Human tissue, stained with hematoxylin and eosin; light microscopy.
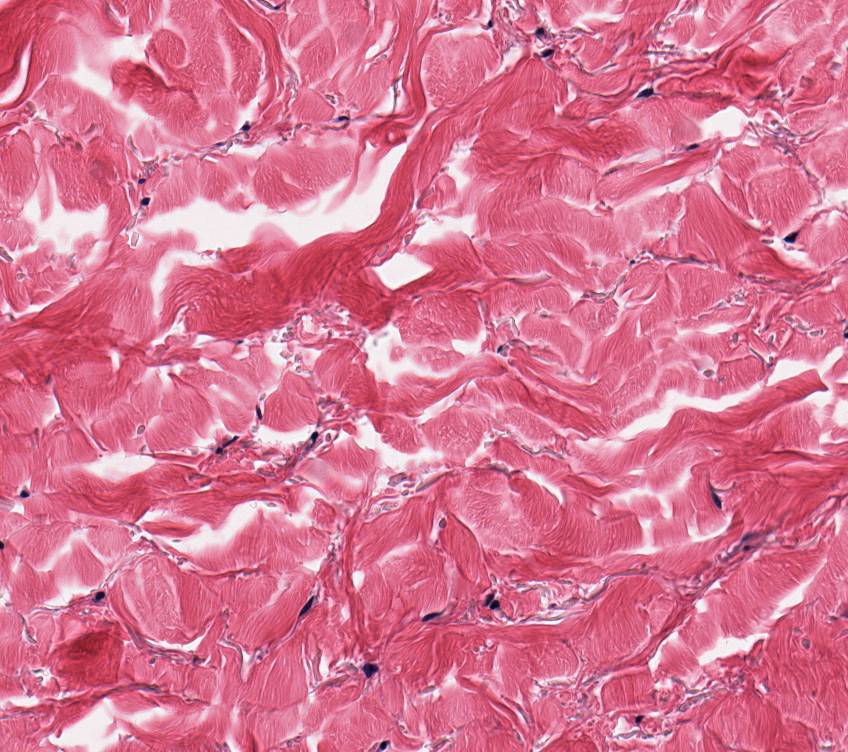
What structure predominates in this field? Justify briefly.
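Dermis: closely packed, deeply eosinophilic fibre bundles, cut in many different planes, fill the field, with a fine, streaky, fibrillar texture inside them. Nuclei sparse, small, dark and mostly elongated, chiefly in the thin strands between bundles. No epithelium or glandular structures anywhere.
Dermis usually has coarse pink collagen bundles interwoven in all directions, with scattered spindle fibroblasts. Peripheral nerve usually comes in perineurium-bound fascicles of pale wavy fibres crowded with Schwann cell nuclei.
Bundles in many planes, deep staining and few nuclei match the first, not the second.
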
